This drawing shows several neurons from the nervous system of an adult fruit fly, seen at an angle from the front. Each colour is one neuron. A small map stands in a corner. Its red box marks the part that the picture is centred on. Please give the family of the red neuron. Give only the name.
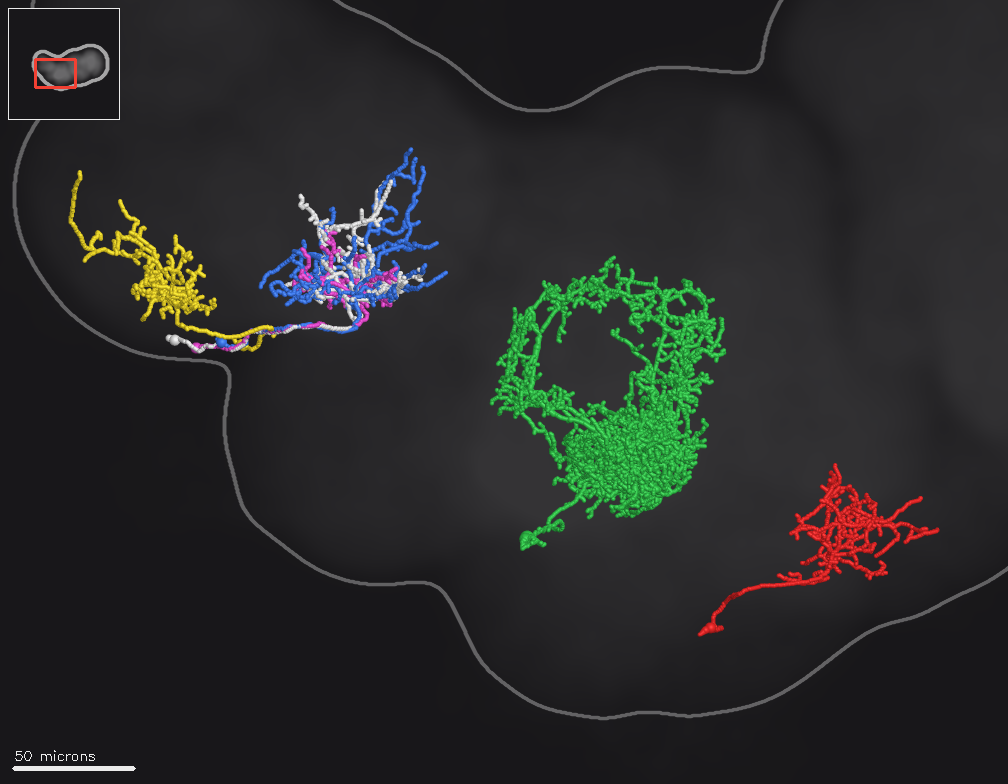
hemilineage 14A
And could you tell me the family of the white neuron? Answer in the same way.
hemilineage 14A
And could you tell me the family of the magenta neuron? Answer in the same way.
hemilineage 14A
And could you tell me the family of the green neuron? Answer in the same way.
hemilineage 13B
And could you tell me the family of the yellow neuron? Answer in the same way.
hemilineage 14A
